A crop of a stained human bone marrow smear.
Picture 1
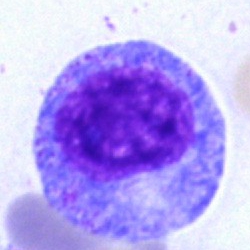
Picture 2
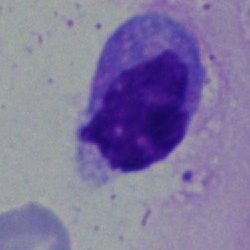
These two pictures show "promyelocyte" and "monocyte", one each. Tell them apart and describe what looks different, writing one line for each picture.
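The cell in picture 1 is a promyelocyte. Fine purple granules are scattered through the cytoplasm.
The cell in picture 2 is a monocyte. No distinct granules are seen in the cytoplasm.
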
